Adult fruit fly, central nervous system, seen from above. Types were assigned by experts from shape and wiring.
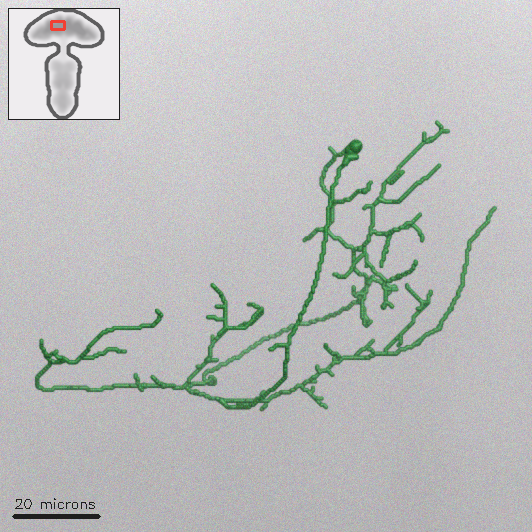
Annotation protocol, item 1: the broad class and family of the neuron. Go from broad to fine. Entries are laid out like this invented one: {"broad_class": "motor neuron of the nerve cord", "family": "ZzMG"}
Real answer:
{"broad_class": "central-brain intrinsic neuron", "family": "hemilineage SMPpd1"}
